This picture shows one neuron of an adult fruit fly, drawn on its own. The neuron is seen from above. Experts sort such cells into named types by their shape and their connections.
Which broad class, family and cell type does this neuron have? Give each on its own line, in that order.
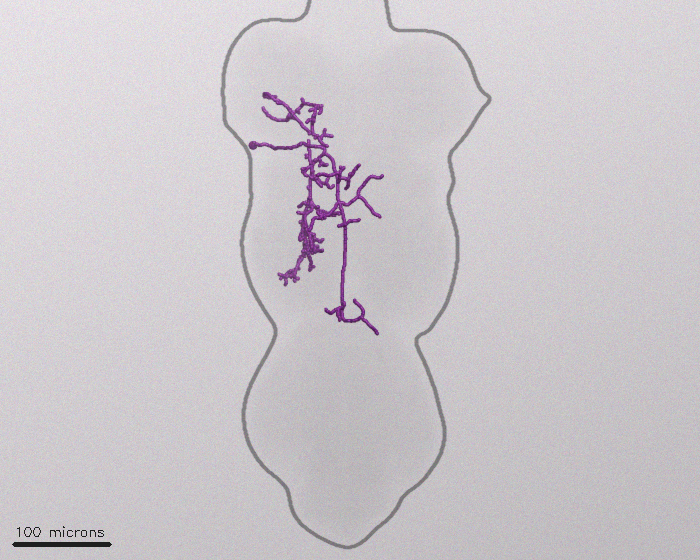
nerve-cord intrinsic neuron
hemilineage 12A
IN12A036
